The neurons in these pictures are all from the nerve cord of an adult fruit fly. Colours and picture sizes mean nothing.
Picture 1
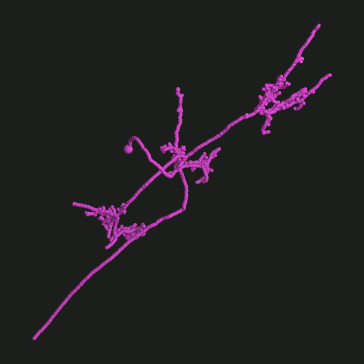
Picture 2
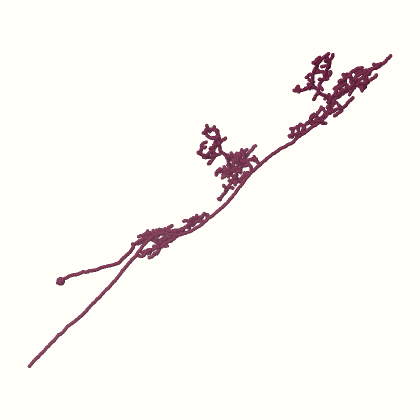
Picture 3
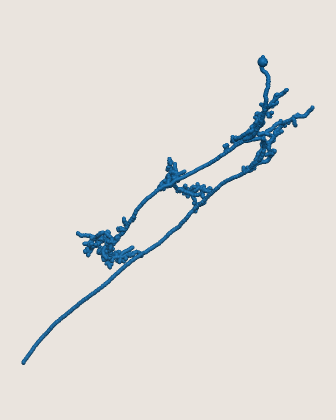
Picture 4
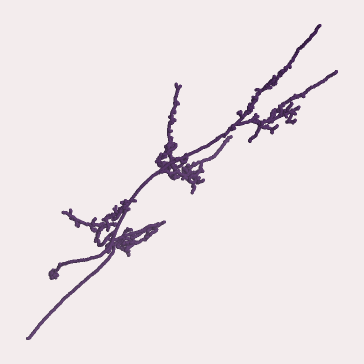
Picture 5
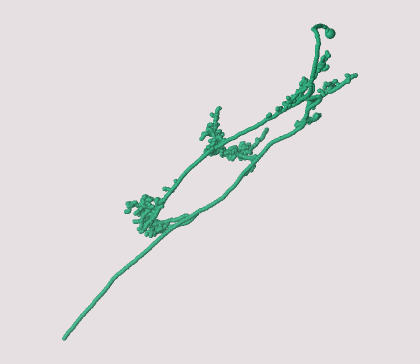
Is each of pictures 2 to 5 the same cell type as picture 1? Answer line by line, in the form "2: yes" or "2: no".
2: yes
3: yes
4: no
5: yes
